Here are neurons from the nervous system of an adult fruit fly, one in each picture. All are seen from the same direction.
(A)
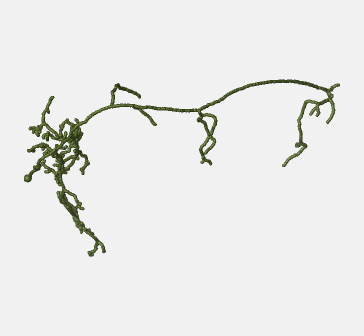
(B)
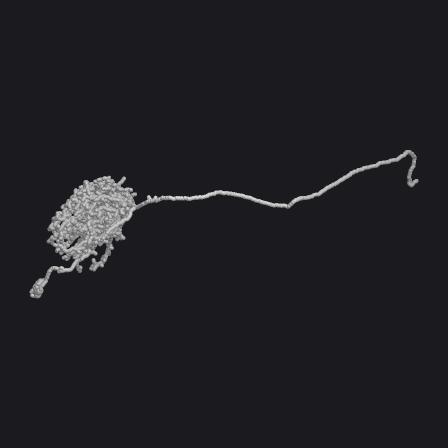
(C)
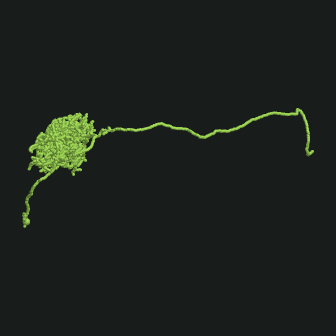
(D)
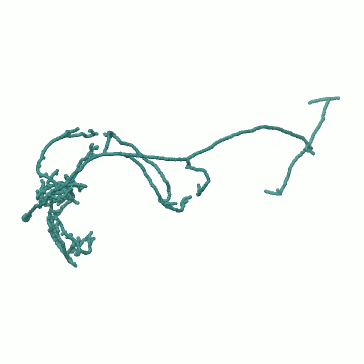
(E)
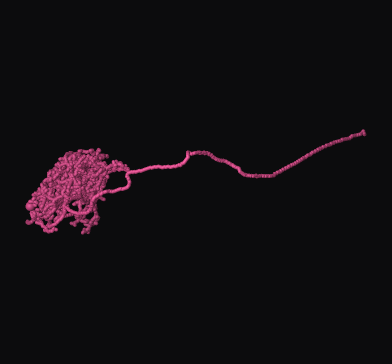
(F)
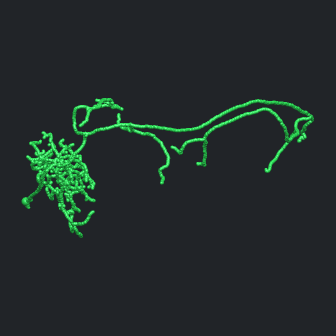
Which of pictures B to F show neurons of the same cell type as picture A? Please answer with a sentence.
Picture D and picture F are of the same cell type.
